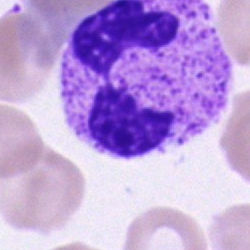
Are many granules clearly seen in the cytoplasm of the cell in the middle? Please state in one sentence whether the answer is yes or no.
Yes, this cell has a cytoplasm with many visible granules.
